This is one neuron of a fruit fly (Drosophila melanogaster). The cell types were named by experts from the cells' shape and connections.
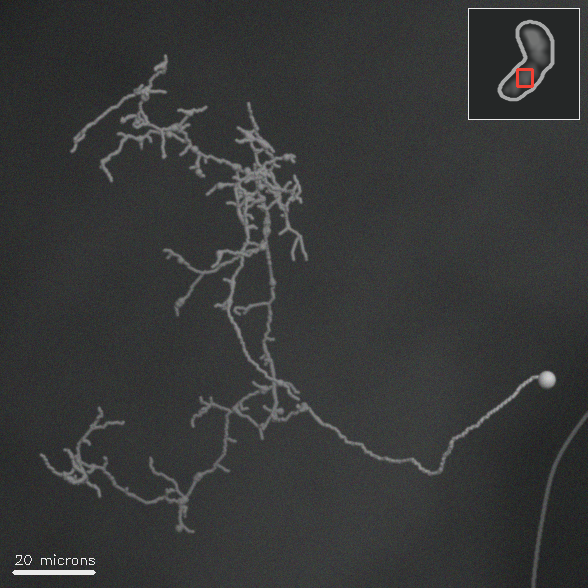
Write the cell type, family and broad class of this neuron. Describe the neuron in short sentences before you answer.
From left to right in the picture it spans about 130 microns. Dozens of branch ends can be seen. Its cell type is IN13B093. The family is hemilineage 13B. It is a nerve-cord intrinsic neuron.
